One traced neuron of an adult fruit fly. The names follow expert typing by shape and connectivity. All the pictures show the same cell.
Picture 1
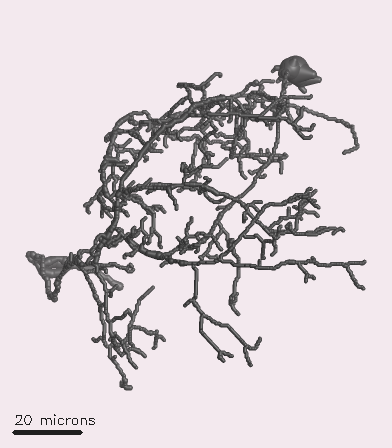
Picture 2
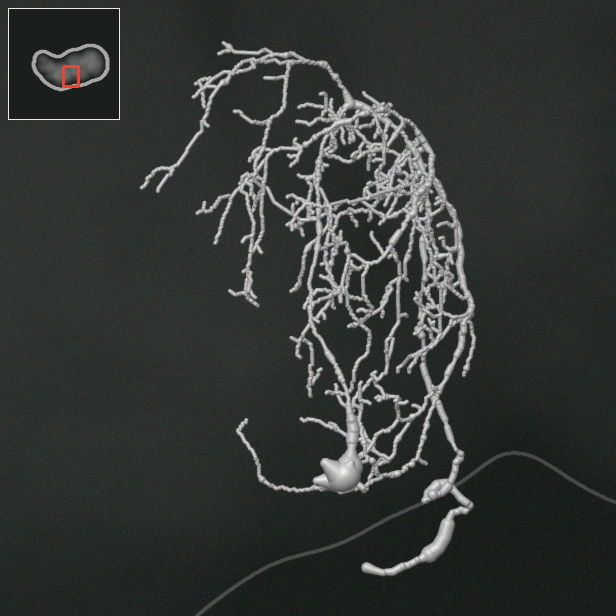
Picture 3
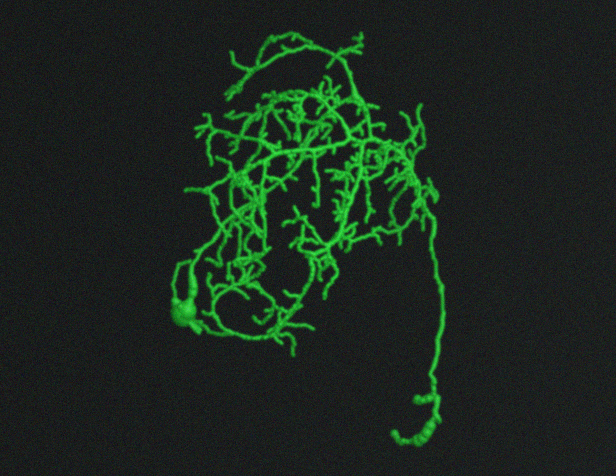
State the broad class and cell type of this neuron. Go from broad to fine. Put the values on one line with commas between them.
motor neuron of the nerve cord, Sternal adductor MN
